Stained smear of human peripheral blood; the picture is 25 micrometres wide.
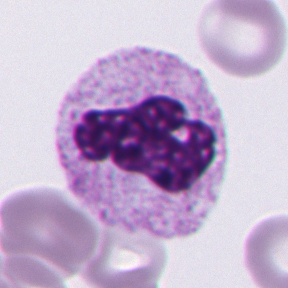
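Segmented neutrophil at the centre of a stained human peripheral blood smear. The cell outline is round and smooth. A lumpy, elongated nucleus of about 12 by 8 micrometres lies horizontally across the cell, its chromatin dark purple and coarsely clumped. Fine pinkish-lilac granules fill the cytoplasm evenly.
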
